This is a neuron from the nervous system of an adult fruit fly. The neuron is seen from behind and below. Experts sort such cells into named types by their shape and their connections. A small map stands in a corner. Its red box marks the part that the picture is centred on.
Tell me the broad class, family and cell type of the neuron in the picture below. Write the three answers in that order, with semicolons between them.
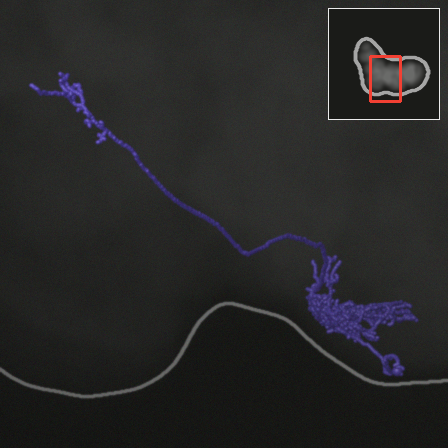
descending neuron; DNge; DNge174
